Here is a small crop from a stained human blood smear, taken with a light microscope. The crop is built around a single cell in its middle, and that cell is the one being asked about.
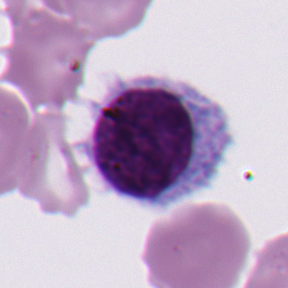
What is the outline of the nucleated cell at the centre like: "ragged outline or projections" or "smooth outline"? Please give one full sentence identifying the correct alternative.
There is a ragged or frayed edge, or there are projections, blebs or tags, on this cell.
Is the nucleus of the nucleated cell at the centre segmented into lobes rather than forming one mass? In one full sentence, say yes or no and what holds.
No, the nucleus is not split into segments; it is one compact round, oval or kidney-shaped mass.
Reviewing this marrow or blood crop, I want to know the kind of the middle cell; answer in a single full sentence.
The cell of interest, in the center, is a hairy cell.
